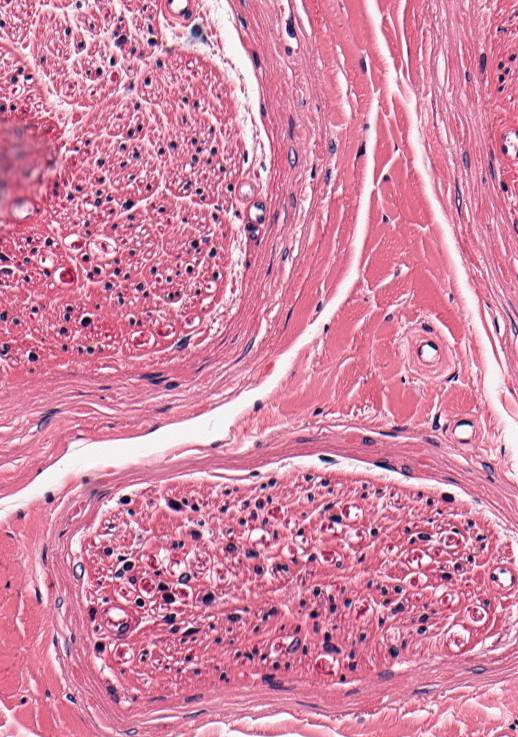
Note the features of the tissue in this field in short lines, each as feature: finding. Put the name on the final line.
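Fascicles: two, rounded, cut across, upper left and lower half
Sheath: layered flattened spindle cells, elongated dark nuclei parallel to its edge
Fibres: many small pale rings, some with a pink central dot
Nuclei: small, dark, oval, spread evenly among the fibres
Name: tibial nerve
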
